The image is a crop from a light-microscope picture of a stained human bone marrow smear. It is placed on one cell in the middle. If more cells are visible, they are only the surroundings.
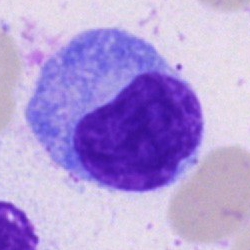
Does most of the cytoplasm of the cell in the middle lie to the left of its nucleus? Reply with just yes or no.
Yes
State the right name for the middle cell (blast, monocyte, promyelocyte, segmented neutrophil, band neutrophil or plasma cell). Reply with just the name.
plasma cell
